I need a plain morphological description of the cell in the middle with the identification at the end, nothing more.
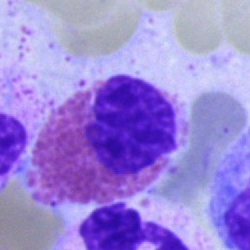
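Nucleus off-centre, toward upper right of cell. Chromatin coarse, clumped, deep purple. No nucleoli visible. Cytoplasm occupies most of left half of cell. Name: eosinophil.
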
